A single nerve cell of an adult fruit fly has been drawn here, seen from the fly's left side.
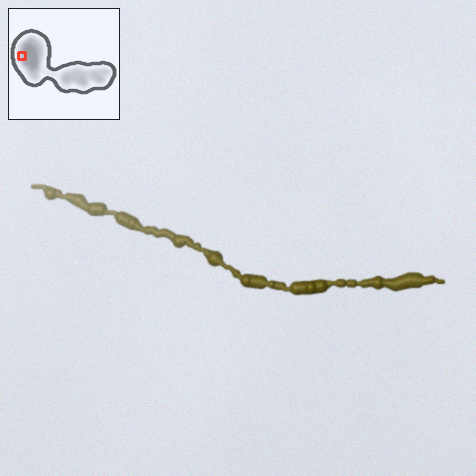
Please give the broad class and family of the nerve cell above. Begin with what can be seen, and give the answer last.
The drawing shows no cell body. It has a dozen or fewer branch ends. This is a sensory neuron entering the brain. Its family is called class mechanosensory.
